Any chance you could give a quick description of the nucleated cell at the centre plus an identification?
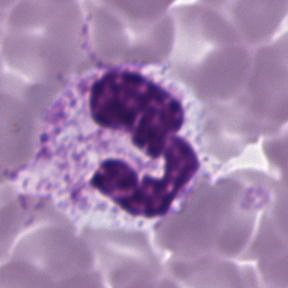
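Look first at the nucleus: its two lobes are joined on the right side, so it opens towards the left. You won't find any nucleoli in it. Now the cytoplasm, which holds fine, scattered purple-pink granules. The outline is irregular, with granules lying loose beyond its edge, most clearly at the upper left. This is a segmented neutrophil.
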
